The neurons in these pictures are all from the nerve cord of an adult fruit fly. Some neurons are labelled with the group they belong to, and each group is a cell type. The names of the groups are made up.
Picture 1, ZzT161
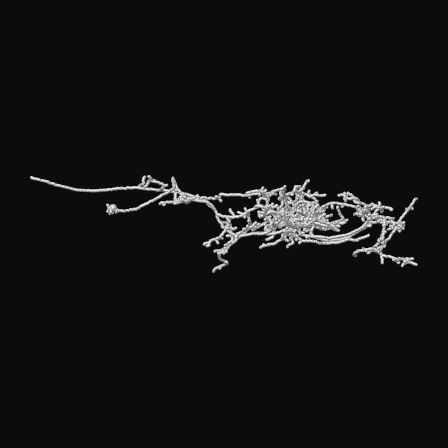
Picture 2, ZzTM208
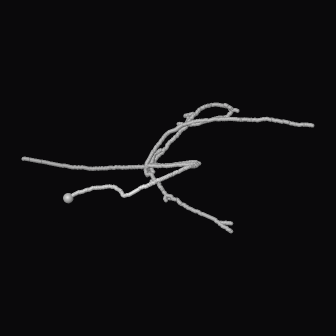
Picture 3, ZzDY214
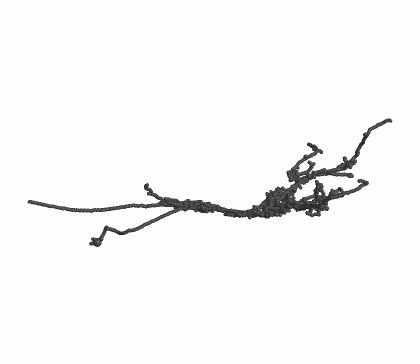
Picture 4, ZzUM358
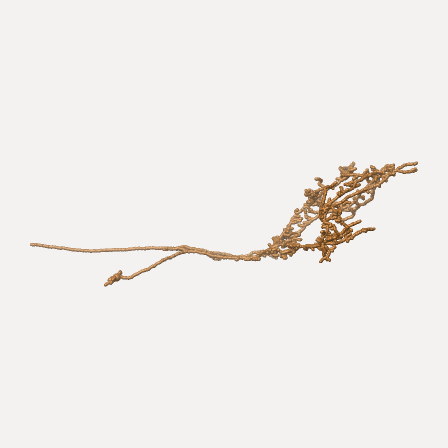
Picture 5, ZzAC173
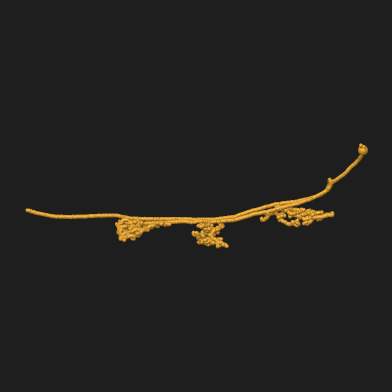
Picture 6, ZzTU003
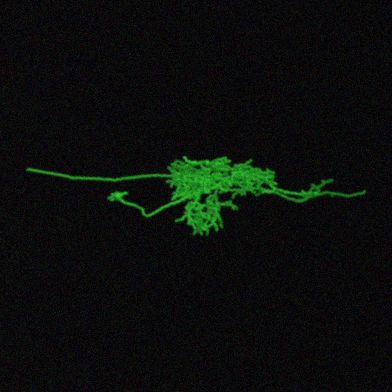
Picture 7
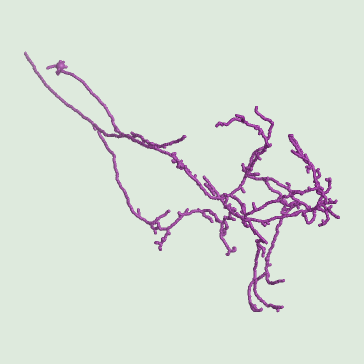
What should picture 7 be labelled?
ZzUM358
